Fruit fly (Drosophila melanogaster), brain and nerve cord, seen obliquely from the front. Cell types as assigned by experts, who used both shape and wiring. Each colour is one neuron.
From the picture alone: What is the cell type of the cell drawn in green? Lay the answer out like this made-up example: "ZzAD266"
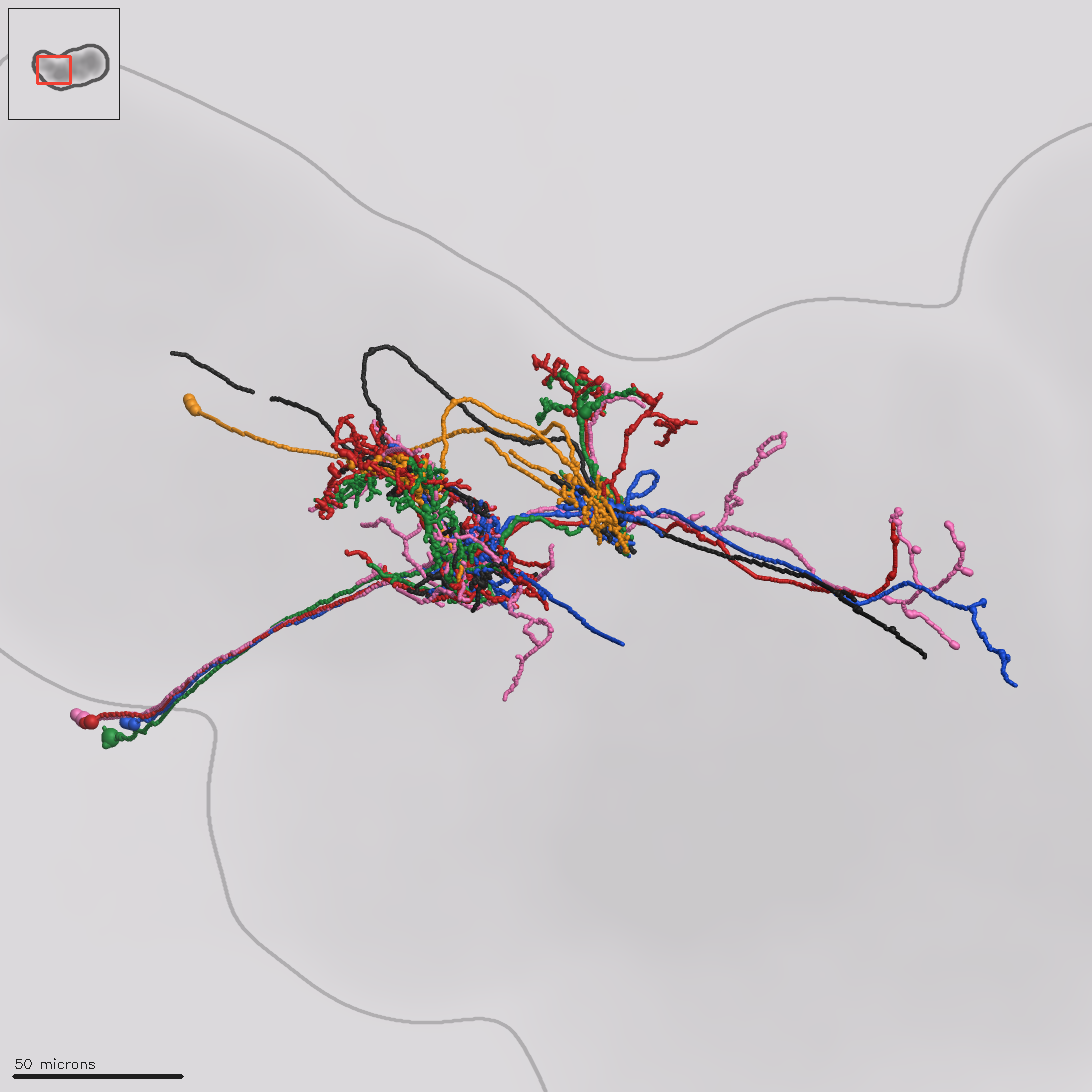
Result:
"IN07B053"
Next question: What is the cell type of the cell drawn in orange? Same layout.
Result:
"IN06A115"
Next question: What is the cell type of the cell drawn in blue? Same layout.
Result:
"IN07B068"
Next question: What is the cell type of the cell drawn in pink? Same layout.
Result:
"IN07B064"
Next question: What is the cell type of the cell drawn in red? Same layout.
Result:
"IN07B067"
